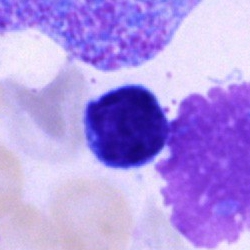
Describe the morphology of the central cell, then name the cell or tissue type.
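First, the outline is roughly round, with a smooth margin and no surface projections. Second, the whole cell stains a very dark blue-purple. Third, little or no cytoplasm can be told apart from the nucleus around its edge. Fourth, the chromatin is dense and dark, showing little visible internal structure. The cell is a lymphocyte.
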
